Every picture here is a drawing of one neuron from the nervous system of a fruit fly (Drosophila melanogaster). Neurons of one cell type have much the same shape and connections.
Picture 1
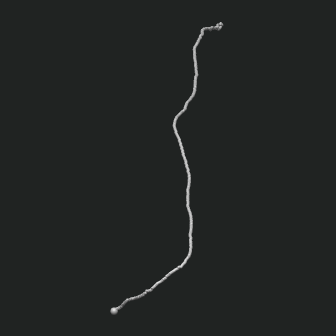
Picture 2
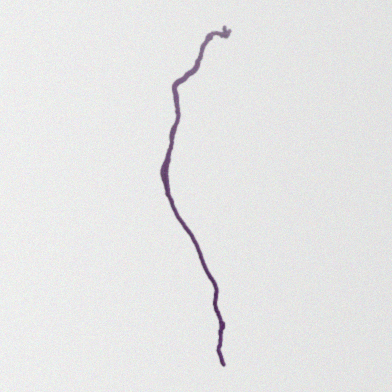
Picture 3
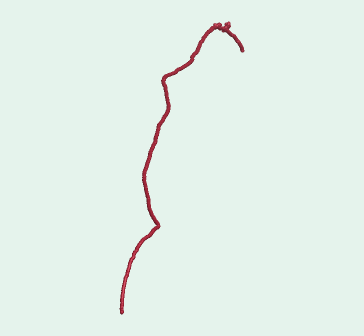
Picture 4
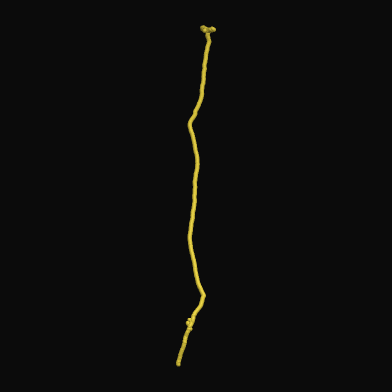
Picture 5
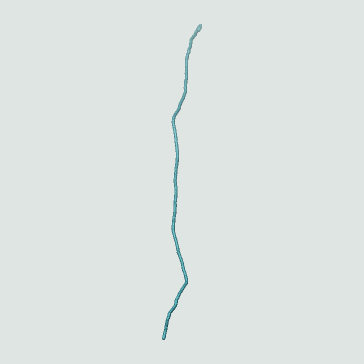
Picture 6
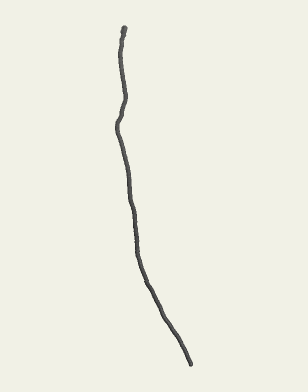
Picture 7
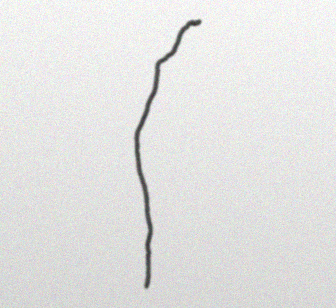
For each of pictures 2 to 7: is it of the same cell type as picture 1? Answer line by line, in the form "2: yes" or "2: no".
2: no
3: yes
4: no
5: yes
6: yes
7: yes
